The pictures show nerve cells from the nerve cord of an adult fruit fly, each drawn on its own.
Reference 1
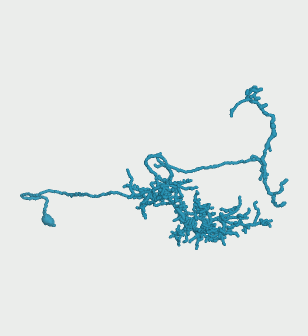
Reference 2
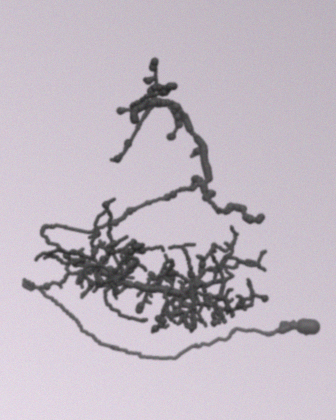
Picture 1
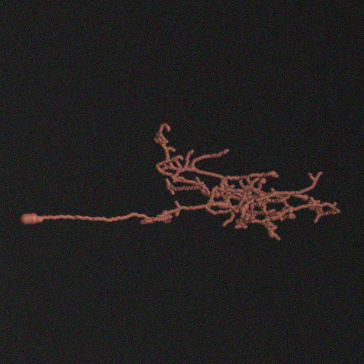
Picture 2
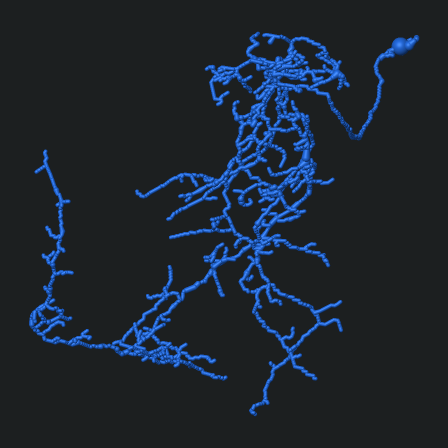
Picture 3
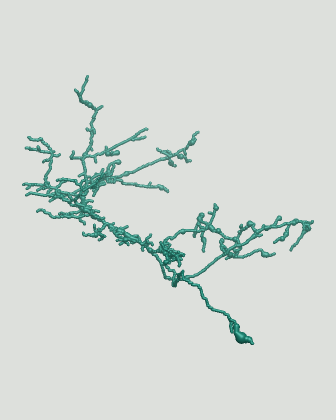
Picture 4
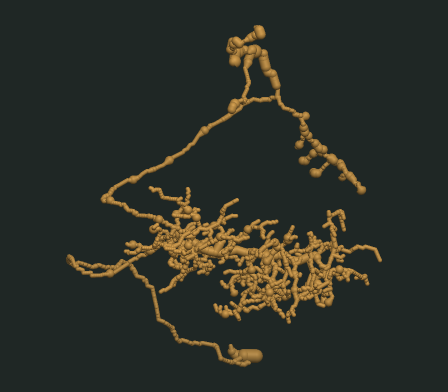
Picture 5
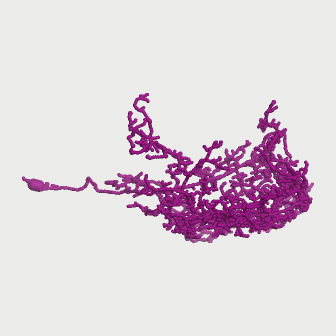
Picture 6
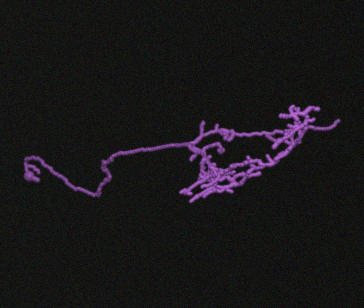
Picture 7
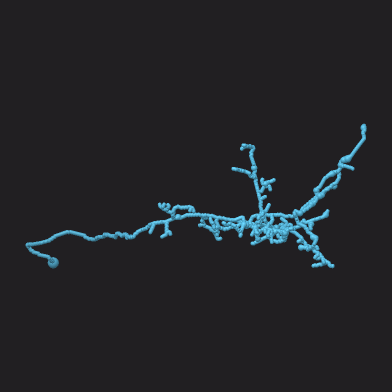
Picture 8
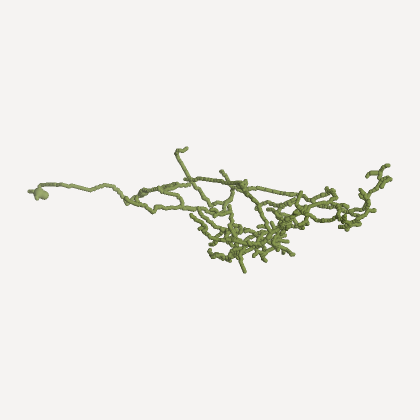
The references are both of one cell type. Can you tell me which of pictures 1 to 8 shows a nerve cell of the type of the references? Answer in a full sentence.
Picture 4 is of the same cell type.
